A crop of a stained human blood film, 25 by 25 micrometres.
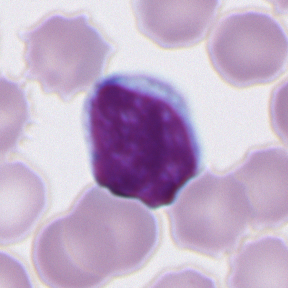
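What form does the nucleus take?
A single unlobed mass, filling about 80% of the cell's area.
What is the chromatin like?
Dark purple and coarsely clumped, with paler streaks between the clumps.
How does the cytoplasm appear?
Pale greyish-blue, forming only a narrow rim that is broadest along the top of the cell.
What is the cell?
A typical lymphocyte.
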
